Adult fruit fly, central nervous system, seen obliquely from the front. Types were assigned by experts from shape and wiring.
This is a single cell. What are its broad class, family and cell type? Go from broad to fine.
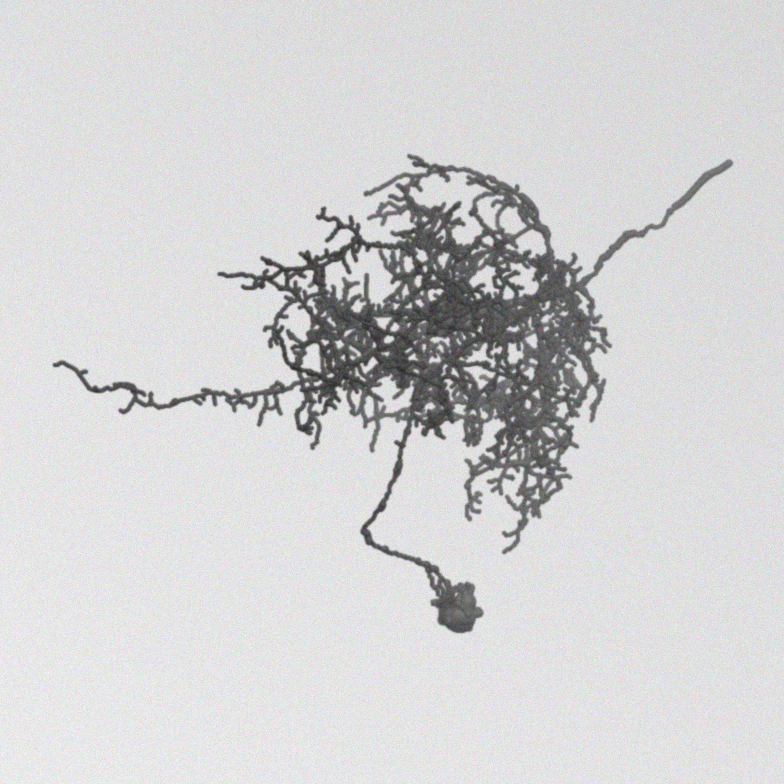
motor neuron of the nerve cord; MNhl; MNhl62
